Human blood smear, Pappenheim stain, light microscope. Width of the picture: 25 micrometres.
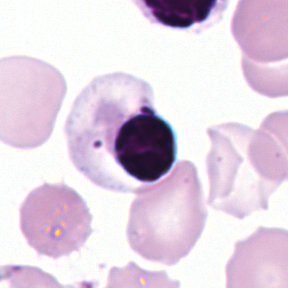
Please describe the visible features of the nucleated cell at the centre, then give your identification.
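Roughly round outline on this one, with the nucleus pushed off-centre toward the right side. There's plenty of cytoplasm compared with the nucleus, and a few small dark purple granules are dotted through it. That's a normoblast.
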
